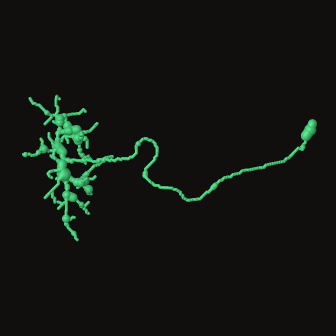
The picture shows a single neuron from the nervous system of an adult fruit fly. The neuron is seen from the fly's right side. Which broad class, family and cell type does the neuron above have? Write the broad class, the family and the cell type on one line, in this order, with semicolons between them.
optic-lobe intrinsic neuron; Dm; Dm8a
